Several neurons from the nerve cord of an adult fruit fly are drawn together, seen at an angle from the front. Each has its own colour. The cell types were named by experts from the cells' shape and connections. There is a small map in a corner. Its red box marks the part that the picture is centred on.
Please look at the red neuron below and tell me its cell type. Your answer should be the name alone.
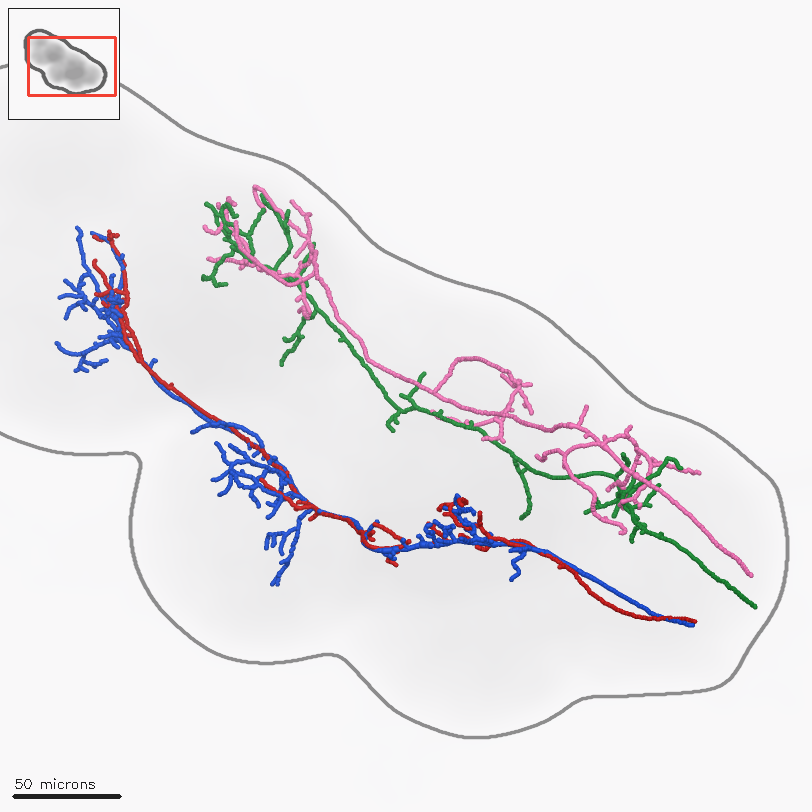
DNg107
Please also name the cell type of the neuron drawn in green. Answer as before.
DNge058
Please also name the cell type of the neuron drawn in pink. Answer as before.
DNge040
